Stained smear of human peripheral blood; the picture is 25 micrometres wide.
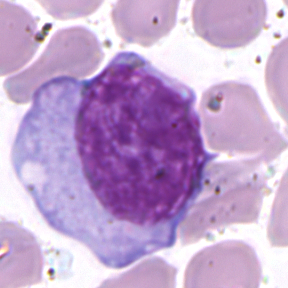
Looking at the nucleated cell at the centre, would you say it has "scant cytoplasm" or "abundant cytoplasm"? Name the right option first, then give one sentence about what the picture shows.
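Abundant cytoplasm. The cytoplasm is abundant and forms a broad rim on the left side.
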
